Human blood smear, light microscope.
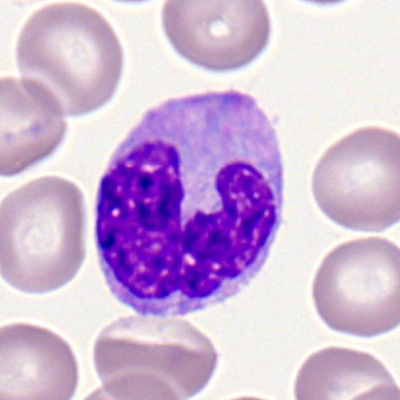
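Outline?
Oval, smooth.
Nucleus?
In the lower part of the cell, most cytoplasm above it; no nucleoli visible.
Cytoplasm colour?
Pale blue-grey.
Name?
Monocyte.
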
